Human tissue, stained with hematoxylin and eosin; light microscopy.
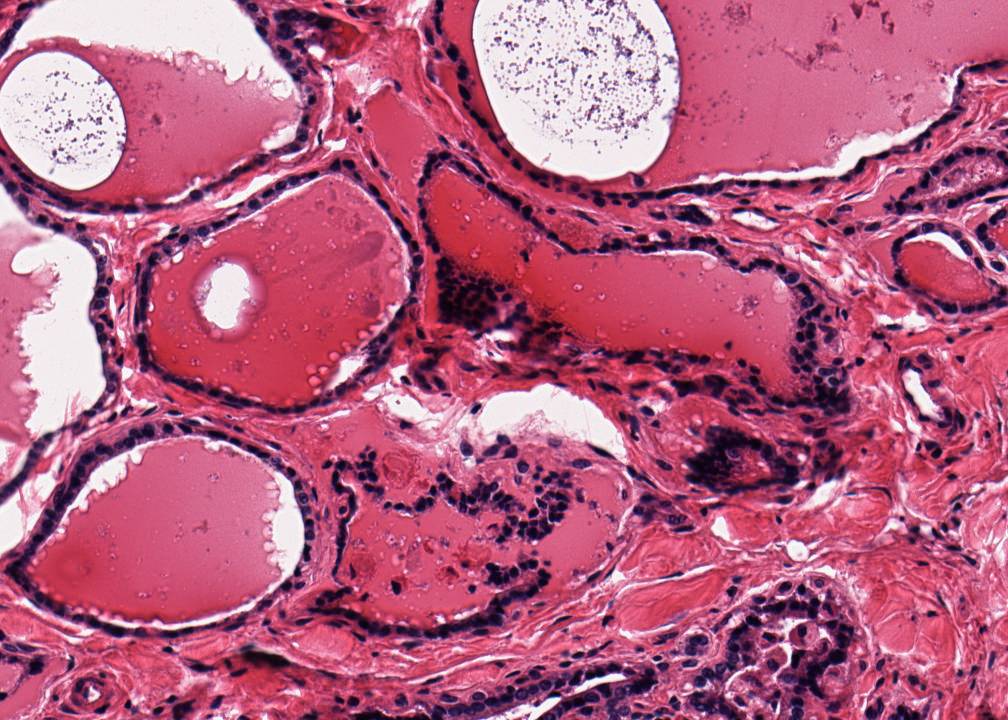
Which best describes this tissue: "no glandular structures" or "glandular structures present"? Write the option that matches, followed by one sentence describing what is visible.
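Glandular structures present. A follicle in the lower centre has its lining crowded and folded into the lumen.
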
